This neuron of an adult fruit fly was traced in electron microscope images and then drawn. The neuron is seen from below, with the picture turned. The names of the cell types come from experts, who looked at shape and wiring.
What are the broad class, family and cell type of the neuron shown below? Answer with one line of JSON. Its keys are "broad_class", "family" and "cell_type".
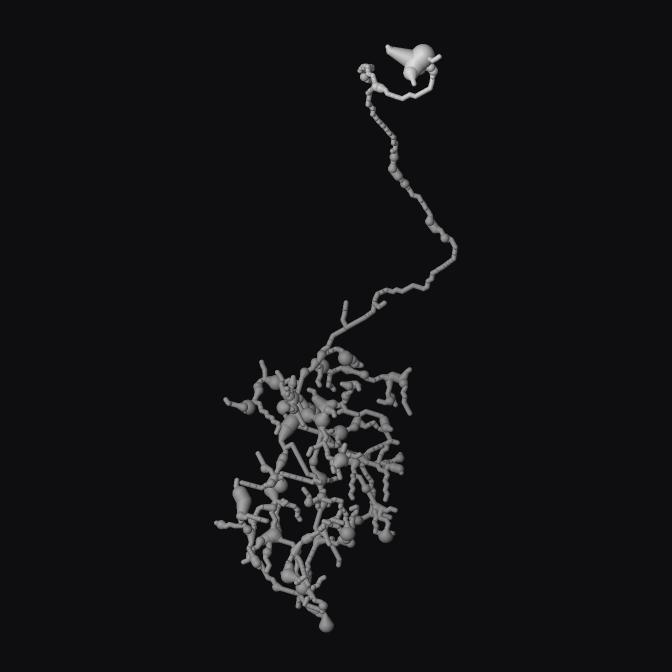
{"broad_class": "optic-lobe intrinsic neuron", "family": "Li", "cell_type": "Li22"}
